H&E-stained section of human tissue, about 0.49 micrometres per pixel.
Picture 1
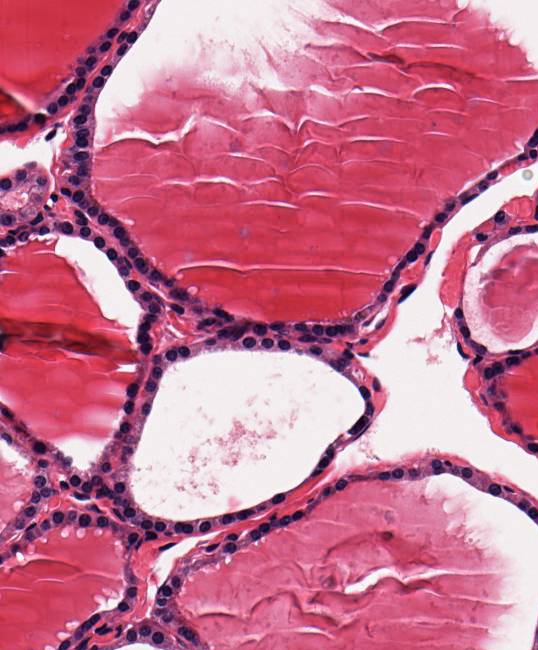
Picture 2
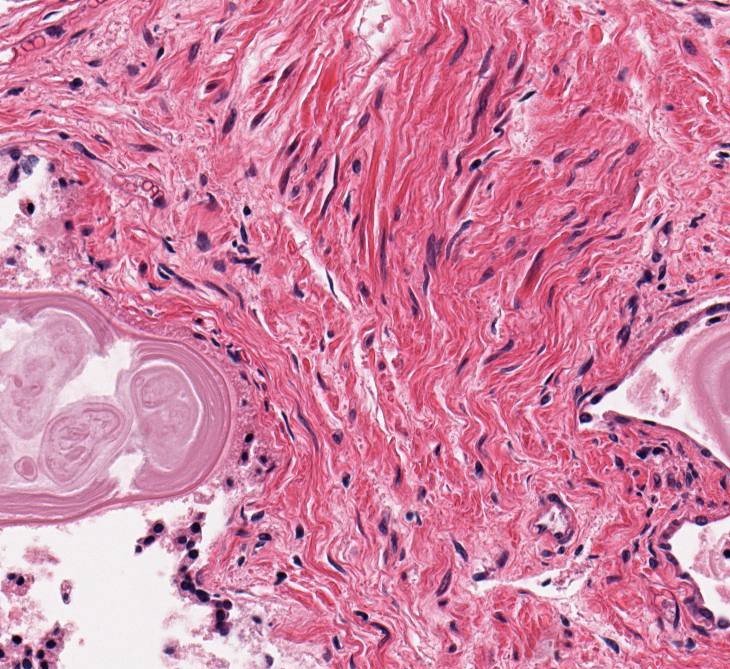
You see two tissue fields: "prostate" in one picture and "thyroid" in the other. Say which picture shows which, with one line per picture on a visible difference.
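Picture 1 – thyroid. The epithelial nuclei are small, round and darkly stained, lying in a single evenly spaced row.
Picture 2 – prostate. Spindle-shaped cells with elongated, dark nuclei lie scattered among the collagen bundles.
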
